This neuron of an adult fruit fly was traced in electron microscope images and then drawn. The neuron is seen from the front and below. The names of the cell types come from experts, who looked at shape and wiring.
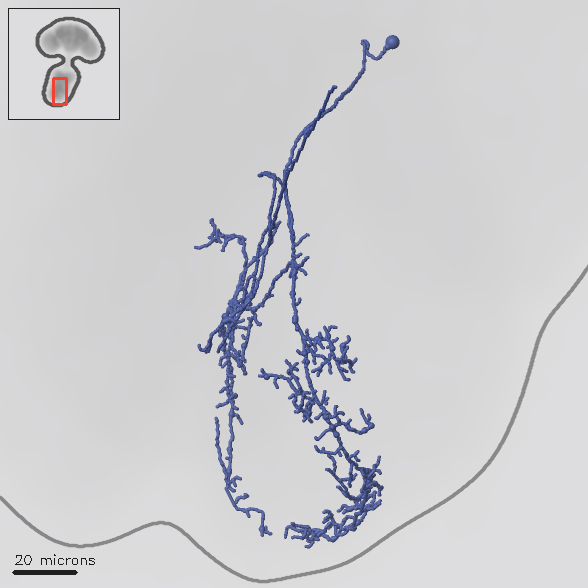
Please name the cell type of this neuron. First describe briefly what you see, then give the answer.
It lies in the nerve cord. From top to bottom in the picture it spans about 160 microns. Dozens of branch ends can be seen. This is a nerve-cord intrinsic neuron. The cell type is IN23B064.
